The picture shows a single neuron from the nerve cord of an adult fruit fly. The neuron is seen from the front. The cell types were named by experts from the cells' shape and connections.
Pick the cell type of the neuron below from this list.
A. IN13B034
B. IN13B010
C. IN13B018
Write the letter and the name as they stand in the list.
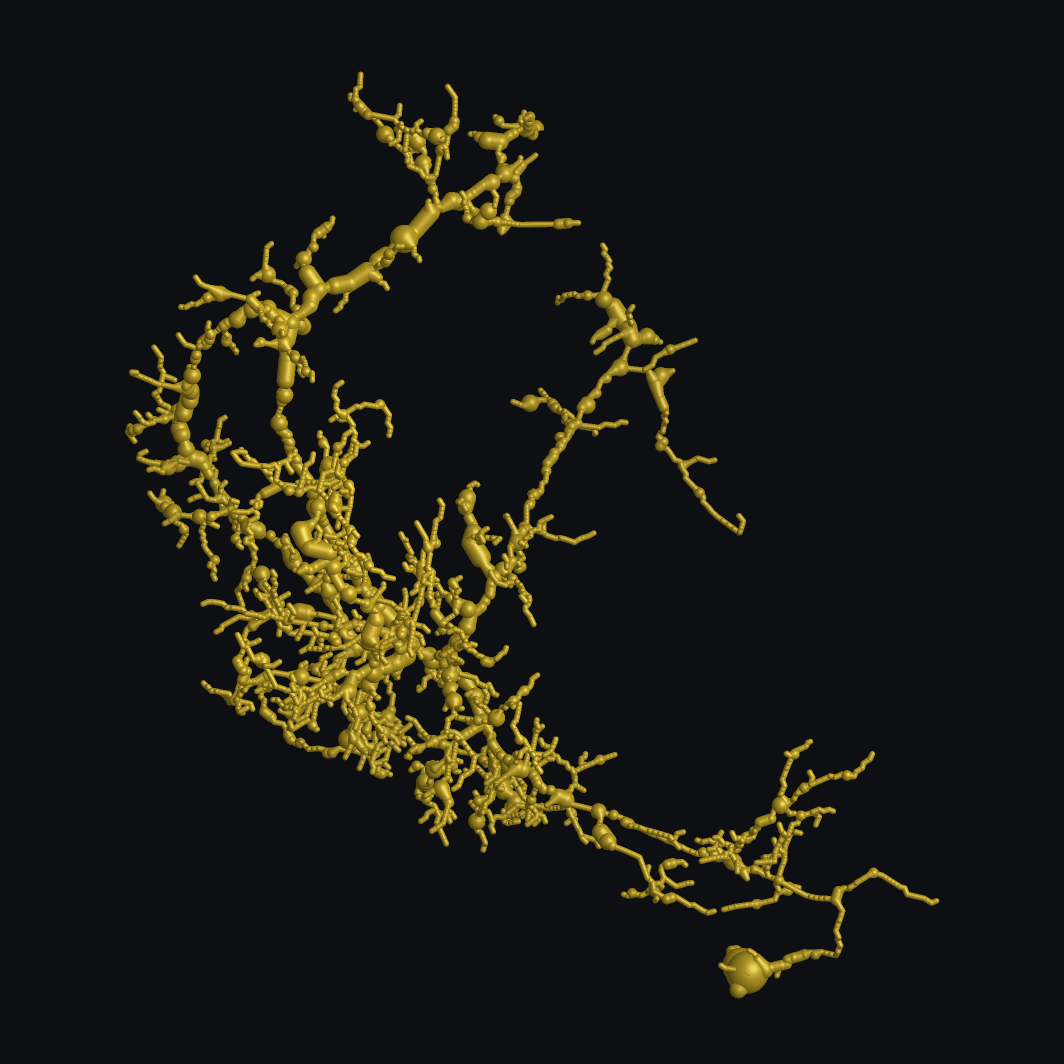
A. IN13B034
